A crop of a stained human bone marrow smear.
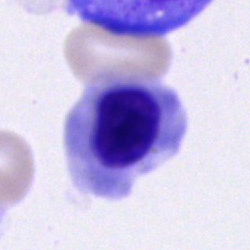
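Erythroblast, the central cell of a stained human bone marrow smear. Its irregular outline carries several blunt bulges. The chromatin is dense and stains dark purple. A moderate amount of pale blue cytoplasm surrounds the nucleus.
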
